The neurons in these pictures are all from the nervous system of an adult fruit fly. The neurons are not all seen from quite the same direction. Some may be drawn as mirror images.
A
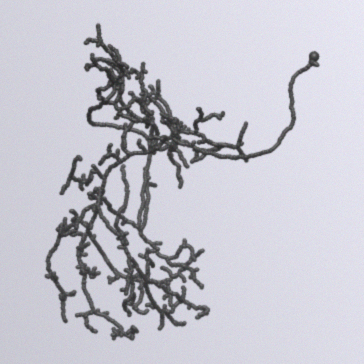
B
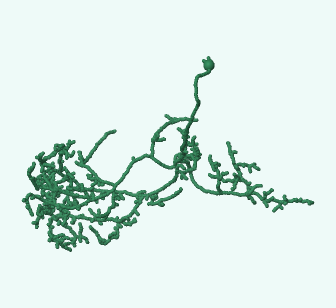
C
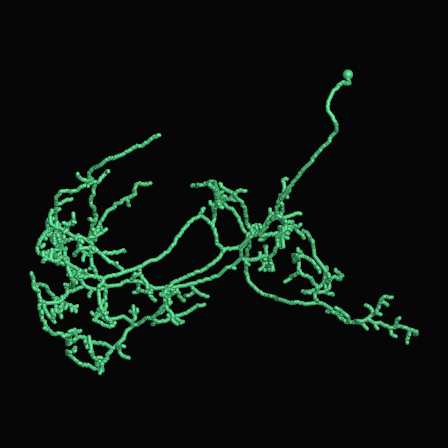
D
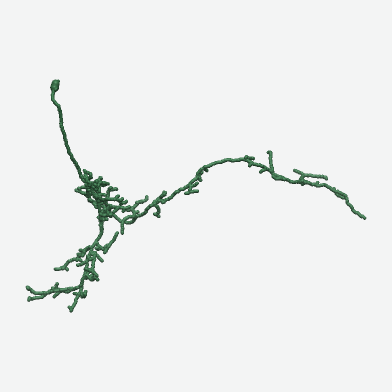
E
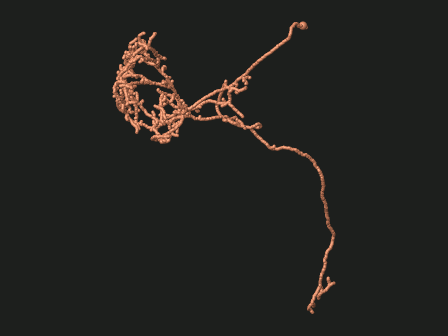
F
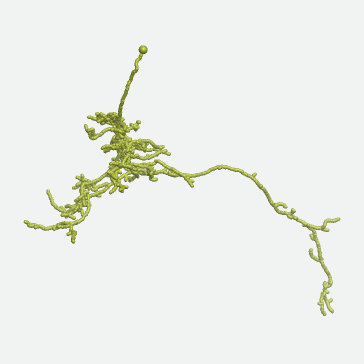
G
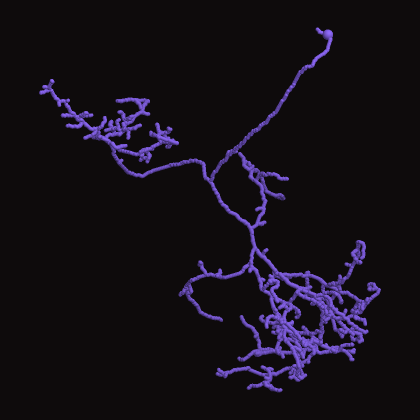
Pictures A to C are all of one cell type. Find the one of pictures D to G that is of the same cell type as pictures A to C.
Picture G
